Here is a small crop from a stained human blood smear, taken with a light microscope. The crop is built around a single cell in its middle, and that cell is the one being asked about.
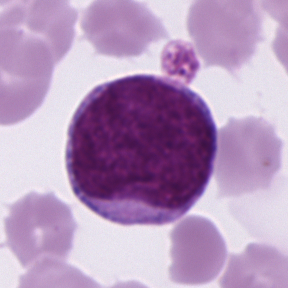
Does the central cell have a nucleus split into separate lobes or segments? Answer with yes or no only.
No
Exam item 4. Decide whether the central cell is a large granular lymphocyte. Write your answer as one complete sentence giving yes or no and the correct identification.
No, the cell in the middle is correctly named a myeloblast, not a large granular lymphocyte.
